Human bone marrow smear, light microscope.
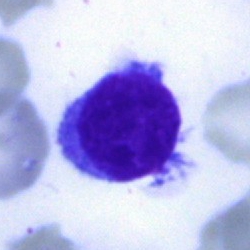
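Lymphocyte, the central cell of a stained bone marrow smear. Outline roughly round. Chromatin dark purple and dense. Cytoplasm without granules. Small ragged cytoplasmic projections extend from the lower right edge.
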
